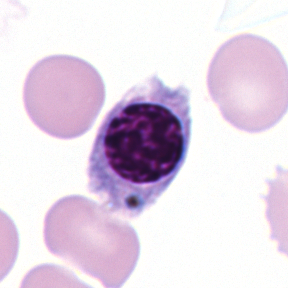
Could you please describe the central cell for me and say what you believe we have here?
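The outline is irregular, longer vertically than horizontally. Ragged, hair-like projections fringe its upper edge. More cytoplasm lies below the nucleus than above it, and one small dark dot sits in the cytoplasm just beneath the nucleus. The cell is a normoblast.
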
